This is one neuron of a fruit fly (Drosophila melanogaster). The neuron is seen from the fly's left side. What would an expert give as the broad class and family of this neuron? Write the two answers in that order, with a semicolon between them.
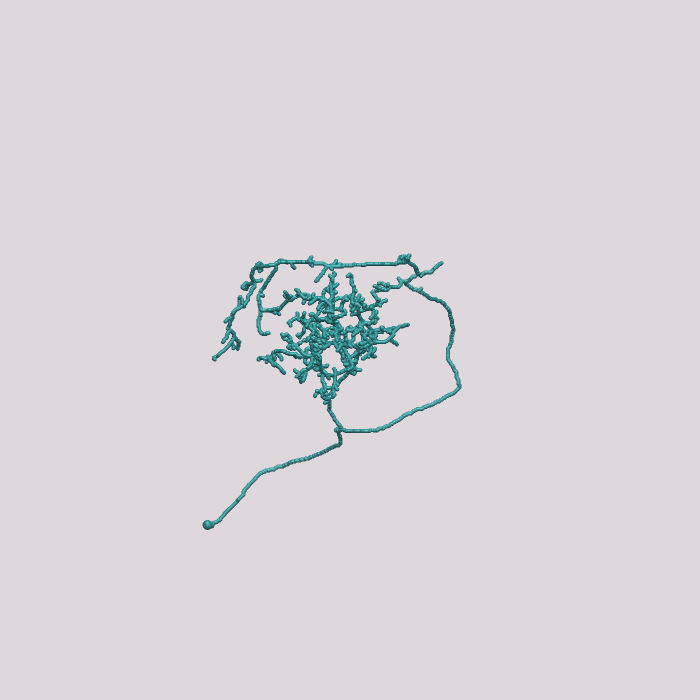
central-brain intrinsic neuron; hemilineage LALv1_ventral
